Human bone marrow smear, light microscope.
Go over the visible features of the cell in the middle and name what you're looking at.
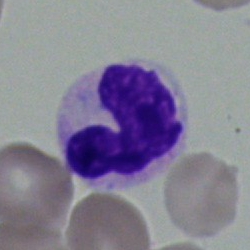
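Deeply indented, the nucleus forms a curved C-shape that opens toward the left. Its chromatin is dense and dark purple, with a few lighter patches. The cytoplasm is pale lilac-grey and is widest on the left, inside the curve of the nucleus. It is a band neutrophil.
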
